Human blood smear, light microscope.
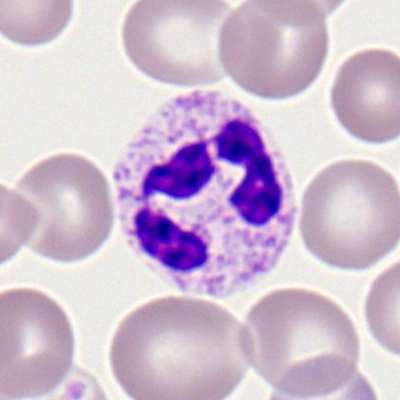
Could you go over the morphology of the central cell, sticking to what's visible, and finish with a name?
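Split into three separate lobes, the nucleus has dark purple, coarsely clumped chromatin. The cytoplasm is plentiful and pale pink, with fine lilac granules scattered throughout. It is a segmented neutrophil.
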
